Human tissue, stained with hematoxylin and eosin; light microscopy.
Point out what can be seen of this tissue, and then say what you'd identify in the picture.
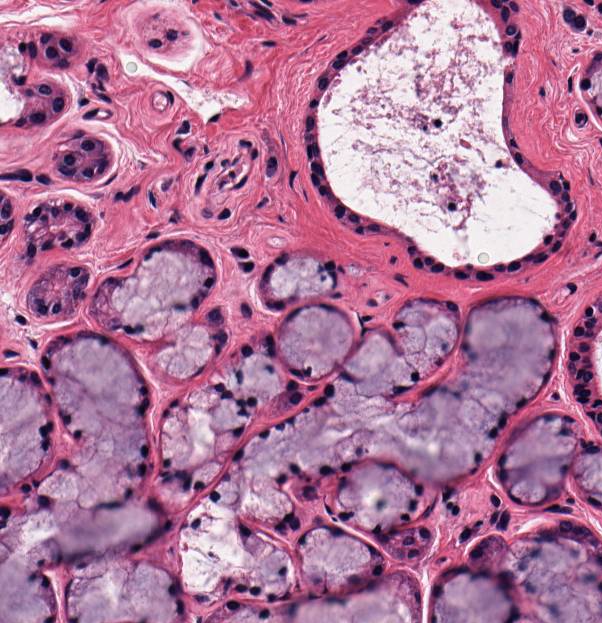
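Closely packed mucous acini occupy the lower two-thirds of the field; ducts and smaller, darker units lie in the upper part. The mucous acinar cells have pale, bluish-grey, foamy cytoplasm, and their nuclei are flattened and pressed to the outer edge of each acinus. At the upper left, small rounded units consist of cells with pink cytoplasm and round, dark nuclei. This tissue is minor salivary gland.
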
